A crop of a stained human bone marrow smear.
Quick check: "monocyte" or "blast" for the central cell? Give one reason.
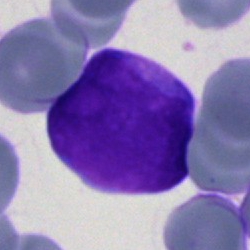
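This is a blast, not a monocyte. Its deep purple nucleus fills almost the whole cell.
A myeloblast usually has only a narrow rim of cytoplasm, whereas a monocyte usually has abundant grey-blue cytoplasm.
The outline is angular, with several flattened sides; the chromatin is fine and evenly spread, without coarse dark clumps; and no granules are visible.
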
